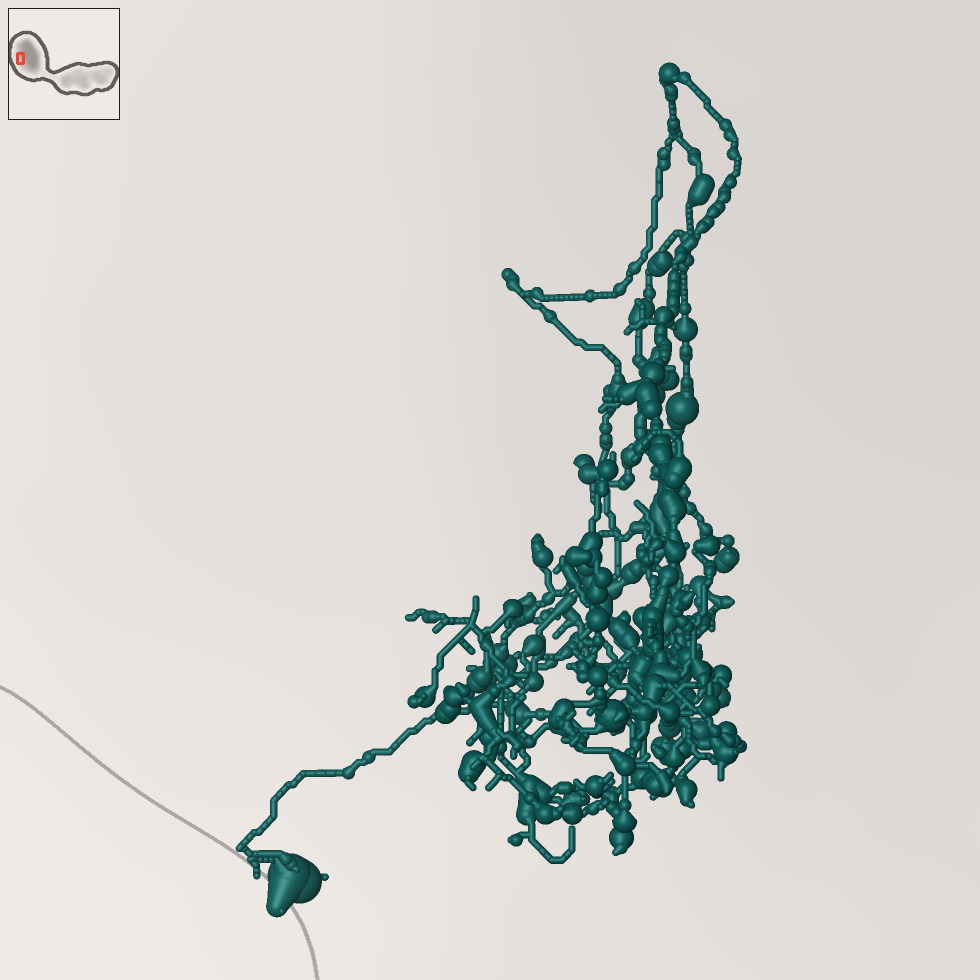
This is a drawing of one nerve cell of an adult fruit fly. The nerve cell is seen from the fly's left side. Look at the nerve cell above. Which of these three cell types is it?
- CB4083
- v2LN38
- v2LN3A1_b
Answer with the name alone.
v2LN38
